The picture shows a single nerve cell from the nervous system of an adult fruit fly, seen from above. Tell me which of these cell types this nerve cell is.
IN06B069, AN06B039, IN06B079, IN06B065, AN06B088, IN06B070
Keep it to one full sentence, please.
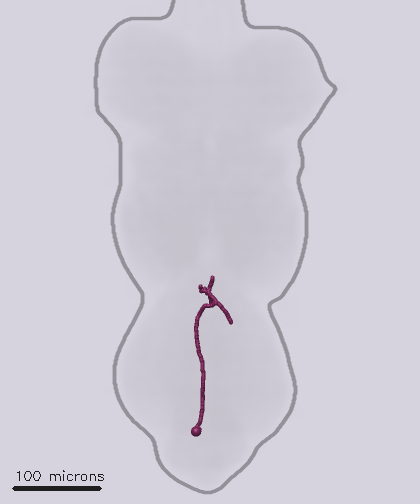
On the level of cell type, this nerve cell is IN06B065.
